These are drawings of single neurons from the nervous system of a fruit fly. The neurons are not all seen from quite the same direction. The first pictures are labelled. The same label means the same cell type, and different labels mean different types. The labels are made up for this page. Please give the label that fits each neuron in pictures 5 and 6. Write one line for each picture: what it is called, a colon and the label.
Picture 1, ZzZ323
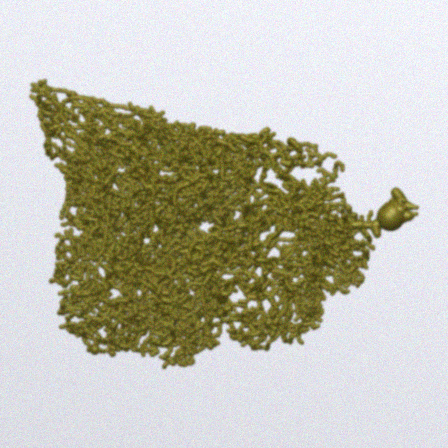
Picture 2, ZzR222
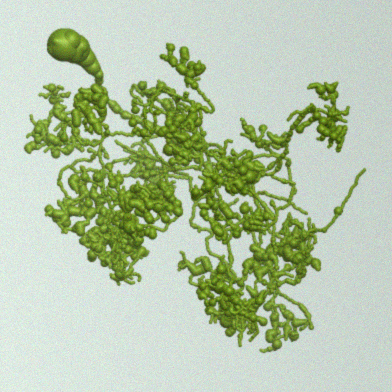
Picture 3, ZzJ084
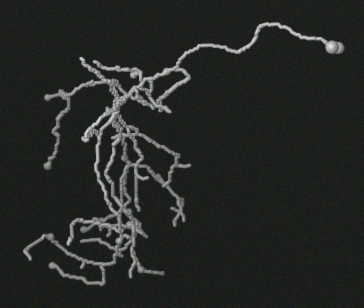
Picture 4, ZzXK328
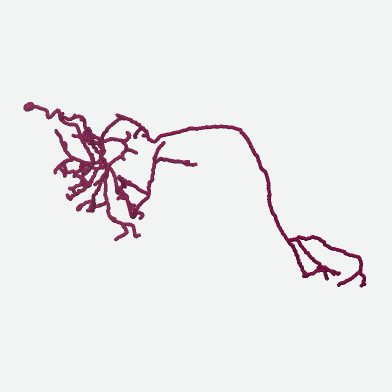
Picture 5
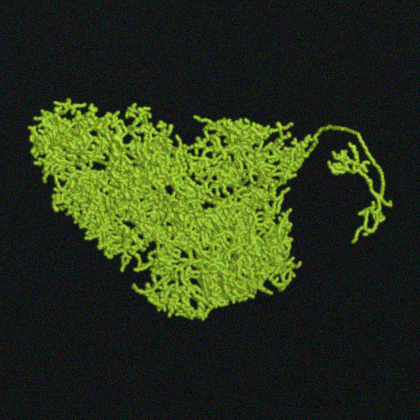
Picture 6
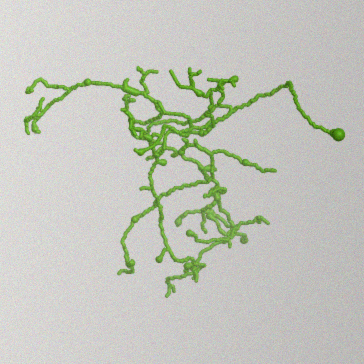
5: ZzZ323
6: ZzJ084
